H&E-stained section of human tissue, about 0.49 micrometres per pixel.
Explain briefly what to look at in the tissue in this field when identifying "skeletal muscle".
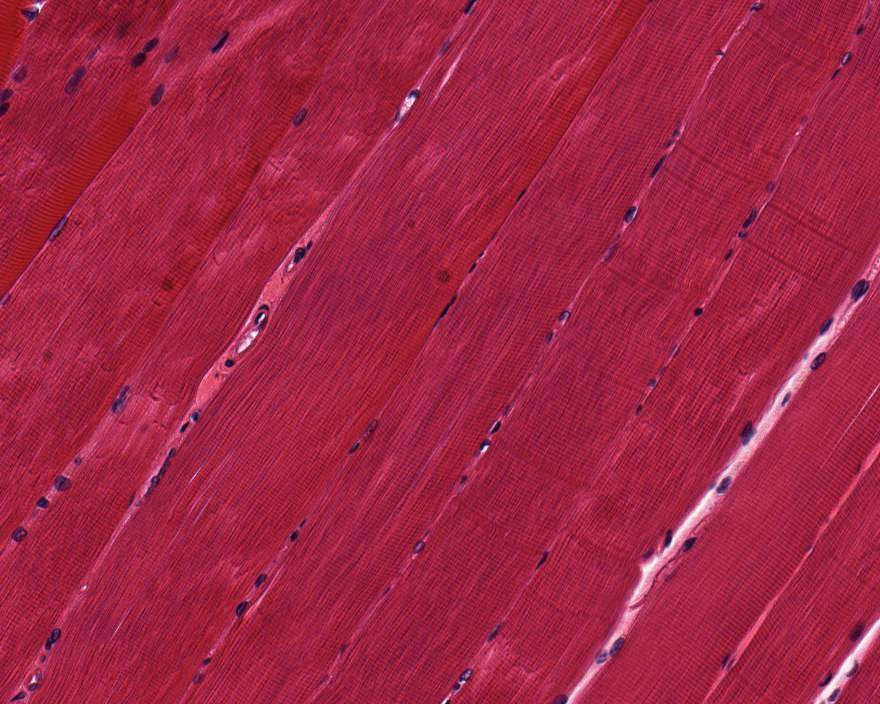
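Yes, this field is skeletal muscle.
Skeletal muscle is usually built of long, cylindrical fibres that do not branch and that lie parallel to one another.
The fibres here are straight, wide and unbranched, which fits that. Their nuclei sit at the edges of the fibres rather than in the centres, and they are small, dark purple and drawn out along the fibre axis. The fibre cytoplasm stains an even, deep pink-red.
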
